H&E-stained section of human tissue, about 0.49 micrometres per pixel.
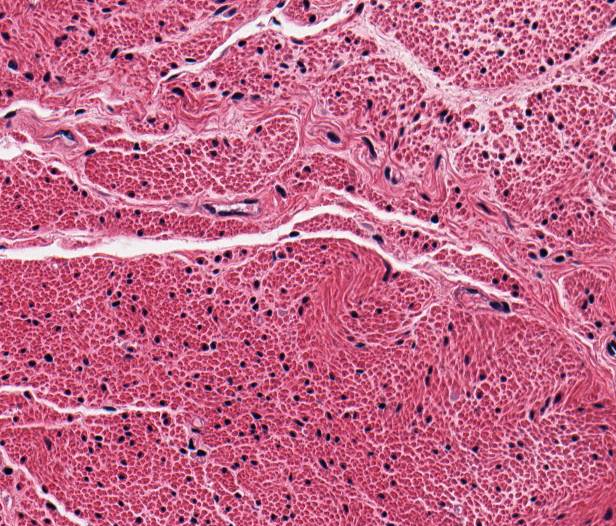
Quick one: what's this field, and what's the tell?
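You're looking mainly at smooth muscle. Thin fibrous septa split it into bundles of densely packed, small, round eosinophilic profiles. Most are cut across; just right of centre a patch cut lengthwise shows wavy, streaming fibres.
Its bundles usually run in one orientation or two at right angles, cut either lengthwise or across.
Small dark oval nuclei are spread evenly, far fewer than the pink profiles. The septa, clearest in the upper half, are paler pink wavy connective tissue with elongated nuclei.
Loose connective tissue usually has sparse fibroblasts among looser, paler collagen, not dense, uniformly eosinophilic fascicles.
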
